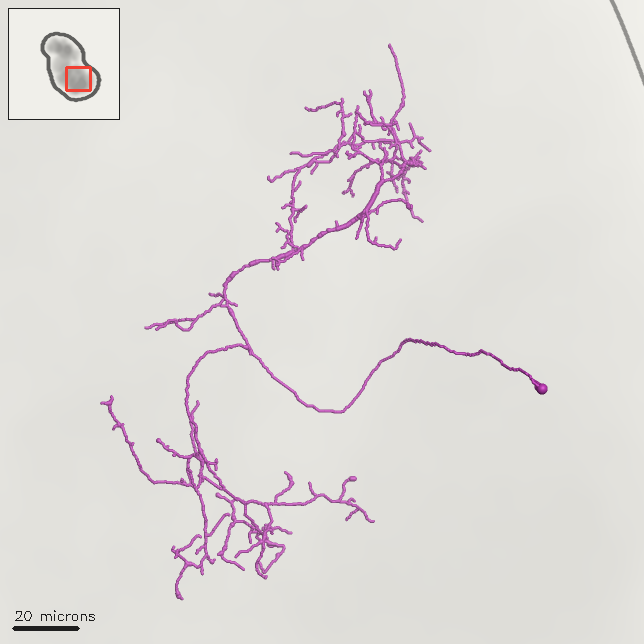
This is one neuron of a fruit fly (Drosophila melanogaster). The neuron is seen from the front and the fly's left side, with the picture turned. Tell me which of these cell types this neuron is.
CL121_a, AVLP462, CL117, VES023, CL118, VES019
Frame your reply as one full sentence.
It is CL121_a that names the cell type of this neuron.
